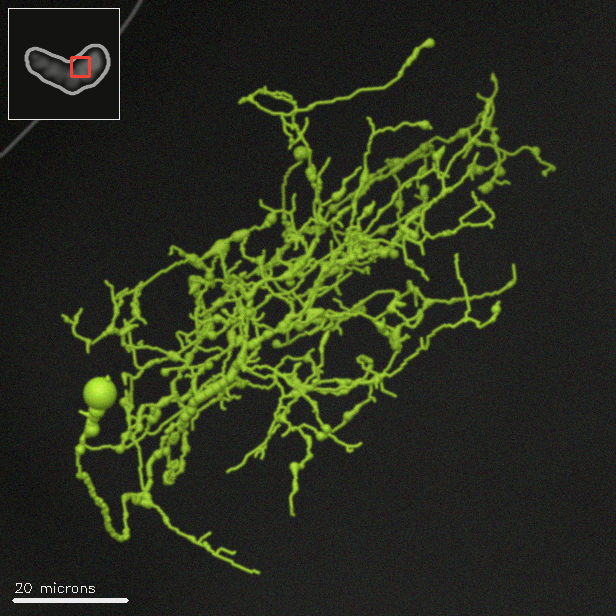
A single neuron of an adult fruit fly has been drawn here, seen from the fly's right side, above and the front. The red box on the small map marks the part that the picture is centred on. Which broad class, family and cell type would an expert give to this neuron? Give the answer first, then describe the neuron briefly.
This is a central-brain intrinsic neuron. The family is hemilineage LHl4_posterior. Its cell type is PLP095. By the scale bar it is about 95 microns tall in this view. As drawn here it is about as wide as it is tall.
